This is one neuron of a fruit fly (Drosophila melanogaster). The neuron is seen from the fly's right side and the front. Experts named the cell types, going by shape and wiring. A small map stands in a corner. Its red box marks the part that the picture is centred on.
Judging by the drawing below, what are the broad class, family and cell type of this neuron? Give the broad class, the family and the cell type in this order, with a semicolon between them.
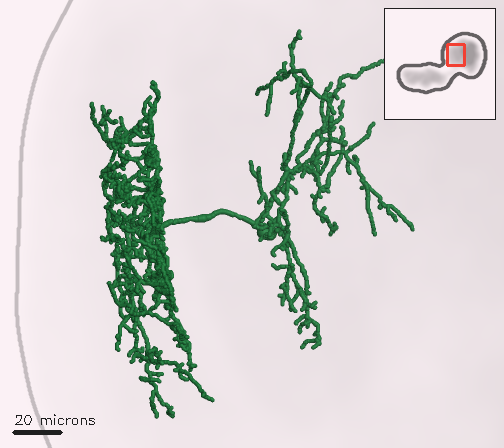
visual projection neuron; LPT; LPT51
